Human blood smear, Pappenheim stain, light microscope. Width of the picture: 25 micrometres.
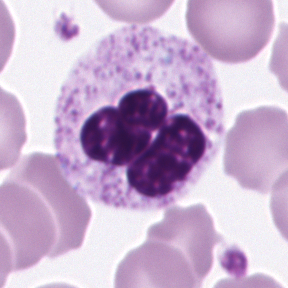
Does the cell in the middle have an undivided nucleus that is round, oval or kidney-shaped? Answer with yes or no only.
No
